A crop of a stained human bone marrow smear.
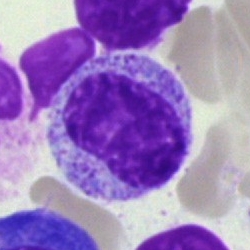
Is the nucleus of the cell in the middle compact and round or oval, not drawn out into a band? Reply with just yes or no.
Yes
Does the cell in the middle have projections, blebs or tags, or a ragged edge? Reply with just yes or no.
No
